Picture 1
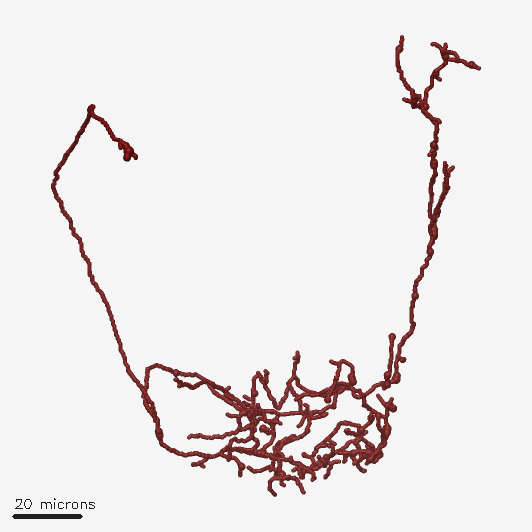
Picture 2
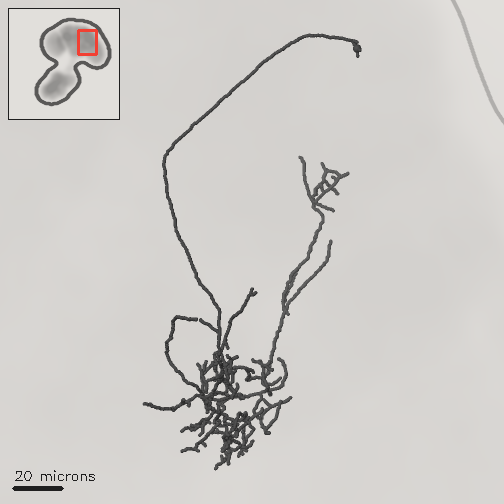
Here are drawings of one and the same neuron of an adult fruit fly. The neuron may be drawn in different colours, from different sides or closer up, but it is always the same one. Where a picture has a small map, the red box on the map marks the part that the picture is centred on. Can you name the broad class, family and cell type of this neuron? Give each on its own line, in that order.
central-brain intrinsic neuron
hemilineage WEDd1
WEDPN14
